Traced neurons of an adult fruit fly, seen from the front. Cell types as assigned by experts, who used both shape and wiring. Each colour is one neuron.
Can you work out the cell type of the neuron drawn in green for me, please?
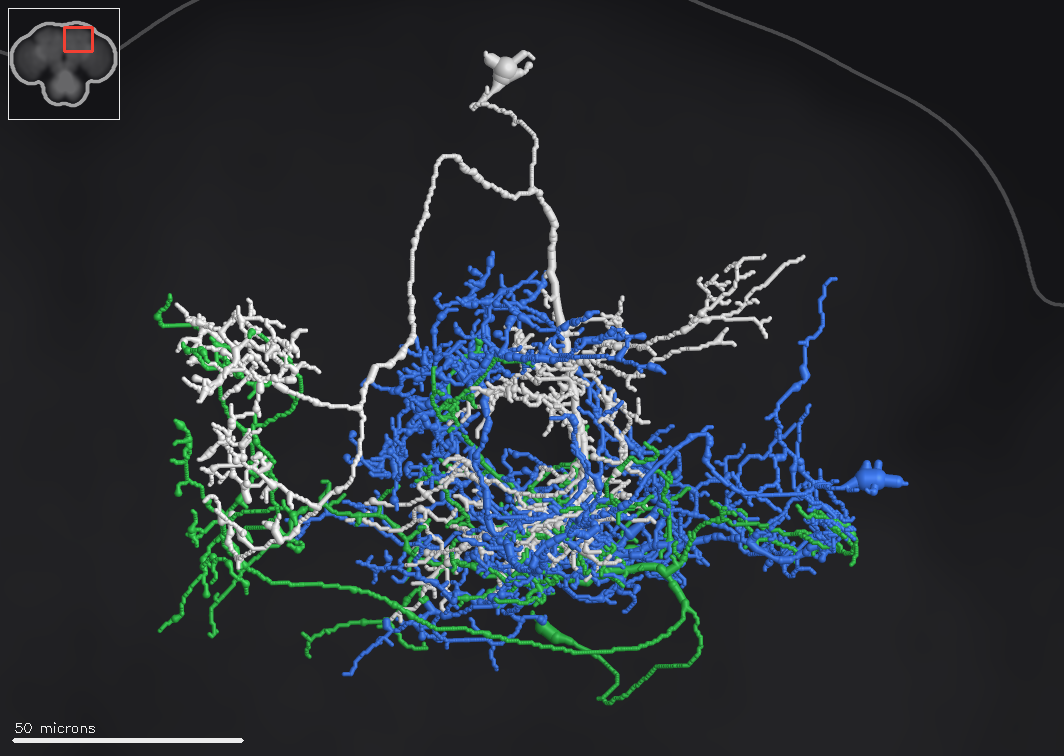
PLP162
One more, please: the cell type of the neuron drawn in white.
CL129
